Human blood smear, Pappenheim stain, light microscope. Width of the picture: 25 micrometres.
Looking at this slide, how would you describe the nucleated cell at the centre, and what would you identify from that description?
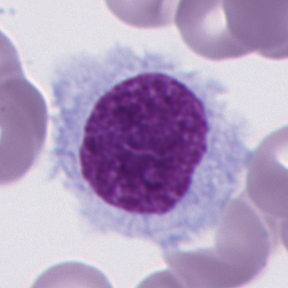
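Looking at the border first: it's ragged and fuzzy, with fine hair-like projections all the way round. The nucleus is round to slightly oval, not lobed, and sits roughly in the centre of the cytoplasm. That cytoplasm is pale blue-grey. I'd call this a hairy cell.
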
